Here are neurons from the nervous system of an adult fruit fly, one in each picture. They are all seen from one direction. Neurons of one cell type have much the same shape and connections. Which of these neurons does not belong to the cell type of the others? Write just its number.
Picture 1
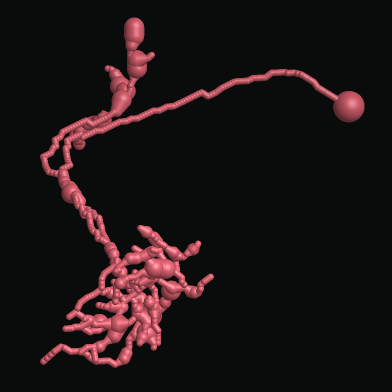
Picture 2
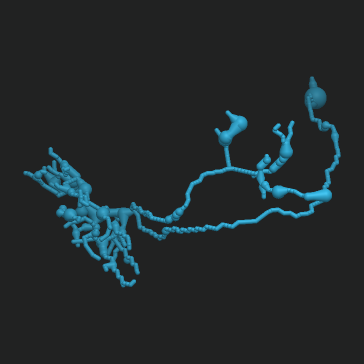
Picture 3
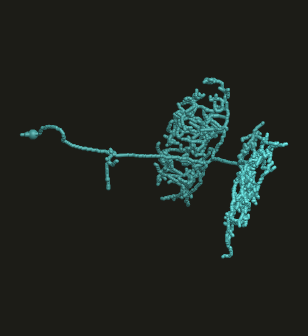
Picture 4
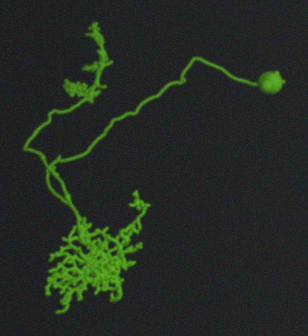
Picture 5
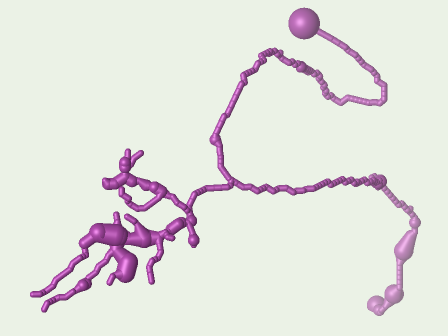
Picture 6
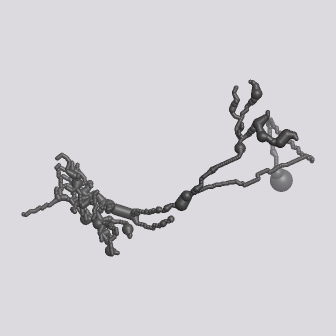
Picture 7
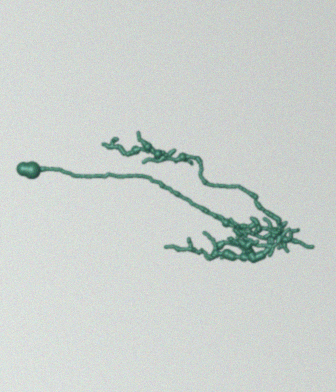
3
